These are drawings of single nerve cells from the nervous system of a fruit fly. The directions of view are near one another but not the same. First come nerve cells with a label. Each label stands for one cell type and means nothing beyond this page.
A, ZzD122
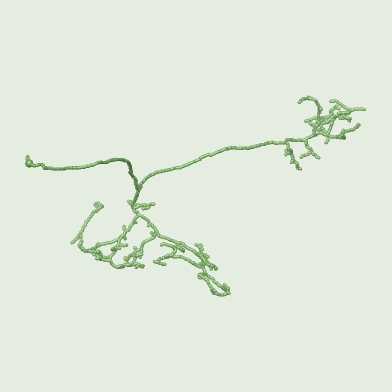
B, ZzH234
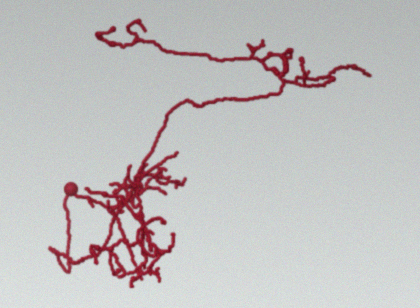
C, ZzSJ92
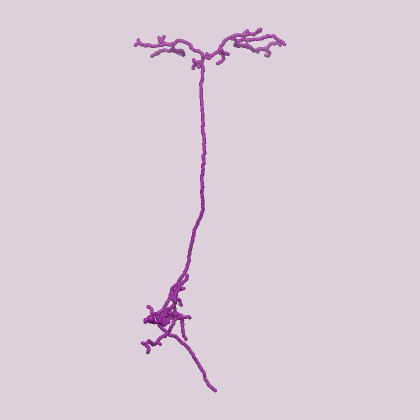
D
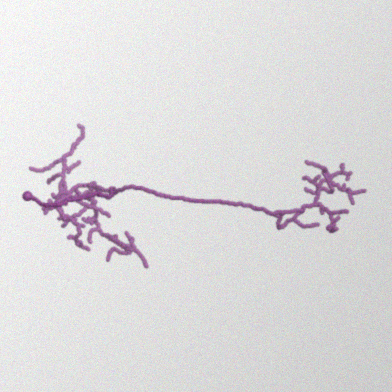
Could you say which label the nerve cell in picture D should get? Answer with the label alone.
ZzD122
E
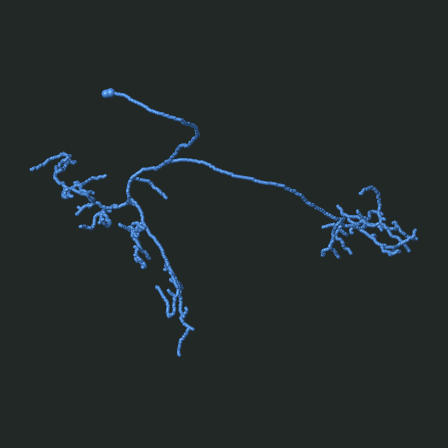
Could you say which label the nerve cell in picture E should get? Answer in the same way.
ZzD122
